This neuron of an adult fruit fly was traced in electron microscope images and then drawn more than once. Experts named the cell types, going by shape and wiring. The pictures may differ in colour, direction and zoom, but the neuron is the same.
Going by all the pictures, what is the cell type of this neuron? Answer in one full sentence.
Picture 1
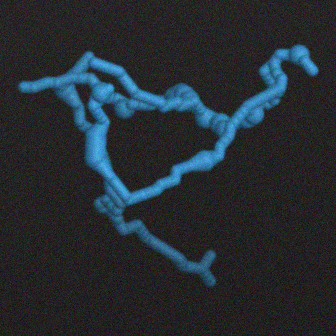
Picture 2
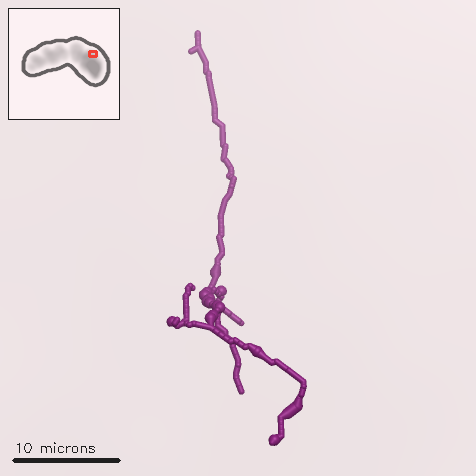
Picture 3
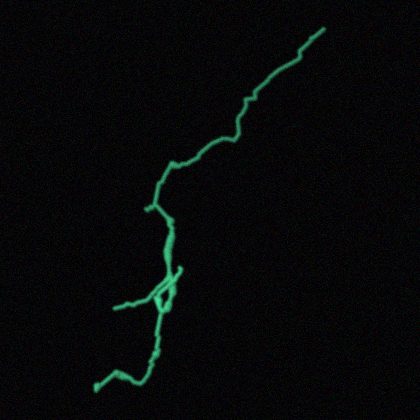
This neuron is a member of the LB3a cell type.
